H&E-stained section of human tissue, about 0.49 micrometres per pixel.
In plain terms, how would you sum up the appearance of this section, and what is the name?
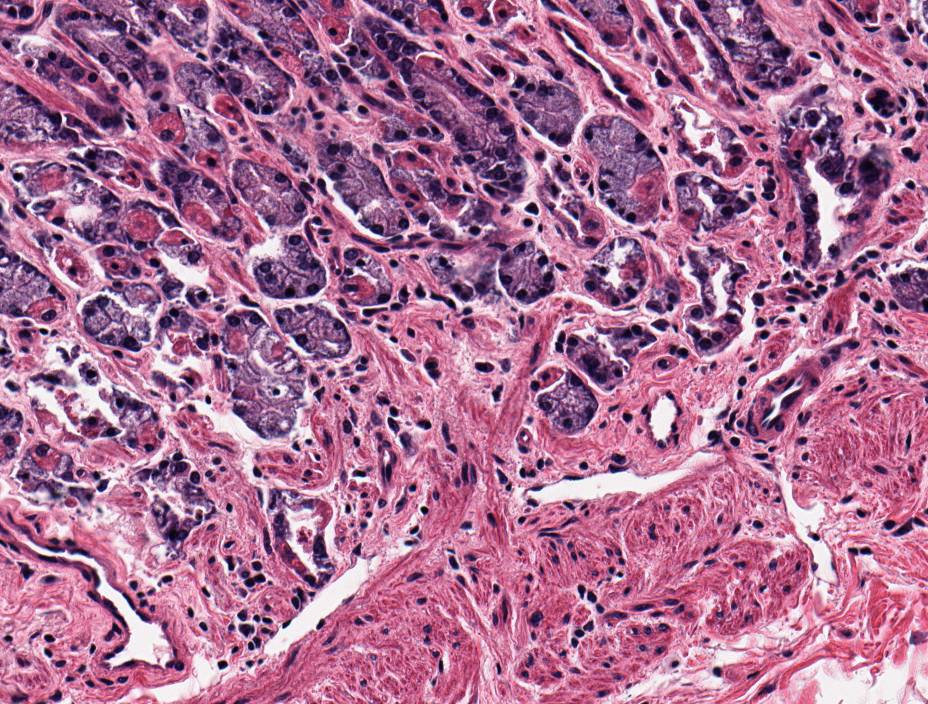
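Upper left and upper field: closely packed glands. Lower part and lower right: smooth muscle bundles running in differing directions, some cut lengthwise, some across. Gland cells: mostly purple-grey granular cytoplasm, small dark round nuclei. Scattered among them: rounded cells with bright pink cytoplasm. Tissue: stomach.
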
